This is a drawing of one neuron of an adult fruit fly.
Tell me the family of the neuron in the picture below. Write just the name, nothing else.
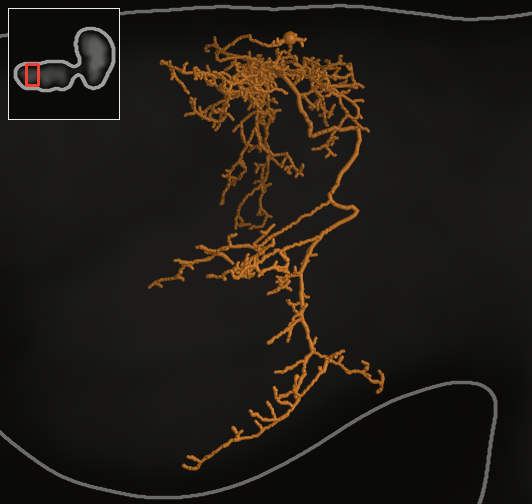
hemilineage 18B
